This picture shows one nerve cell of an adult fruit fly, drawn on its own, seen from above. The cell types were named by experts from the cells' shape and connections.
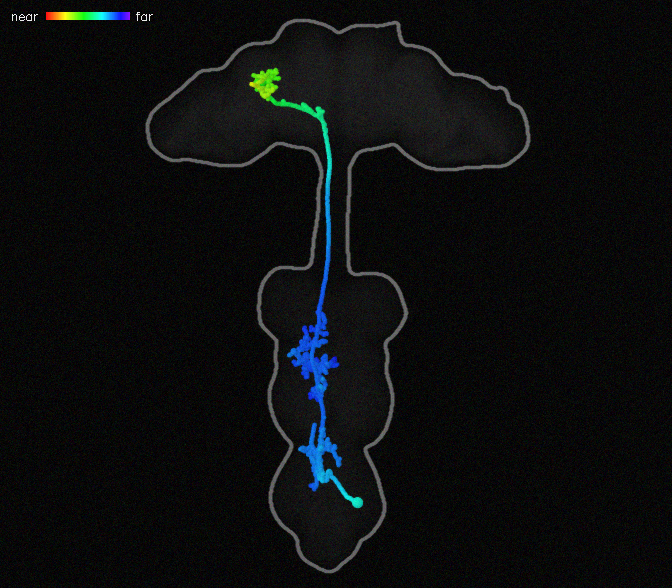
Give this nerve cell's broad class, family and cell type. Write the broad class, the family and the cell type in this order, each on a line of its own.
ascending neuron
hemilineage 09B
AN09B027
